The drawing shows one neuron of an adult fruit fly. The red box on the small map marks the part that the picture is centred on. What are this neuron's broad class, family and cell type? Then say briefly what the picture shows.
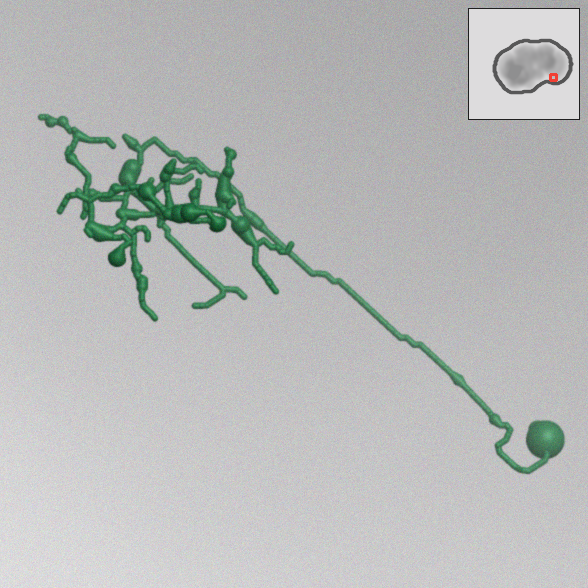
It is an optic-lobe intrinsic neuron. Its family is Cm. Its cell type is Cm2. The cell body is at the lower right of the picture. As drawn here it is wider than it is tall.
